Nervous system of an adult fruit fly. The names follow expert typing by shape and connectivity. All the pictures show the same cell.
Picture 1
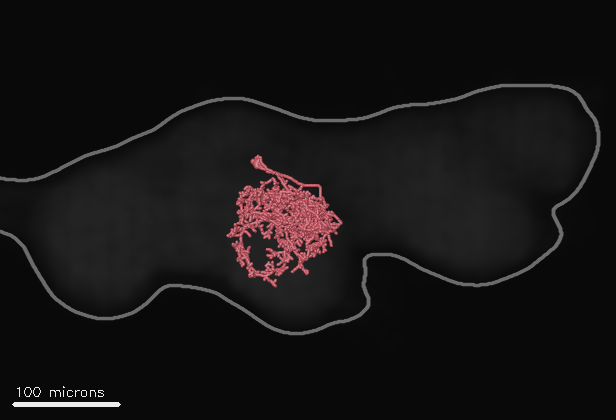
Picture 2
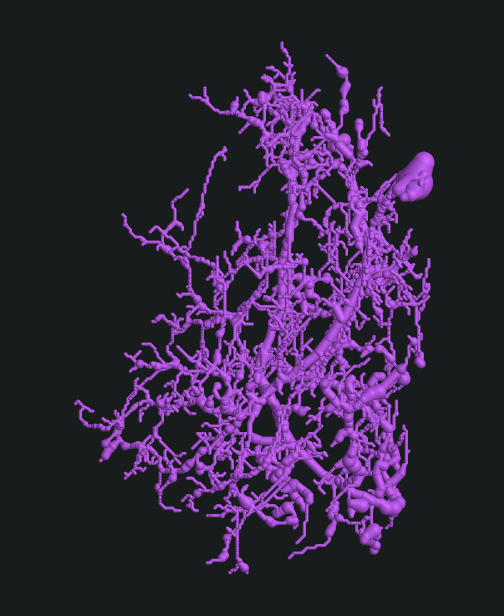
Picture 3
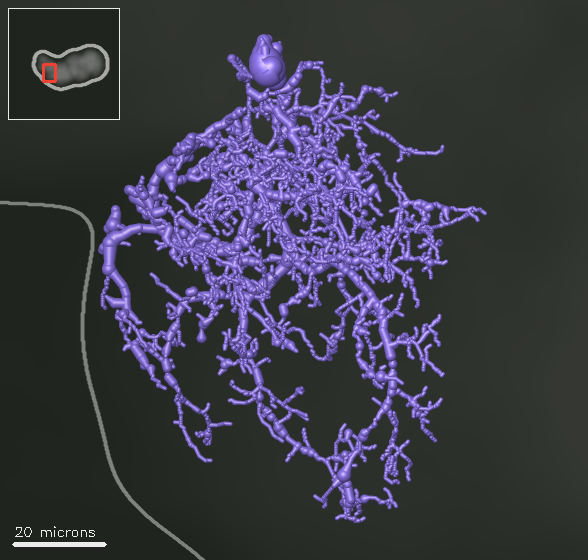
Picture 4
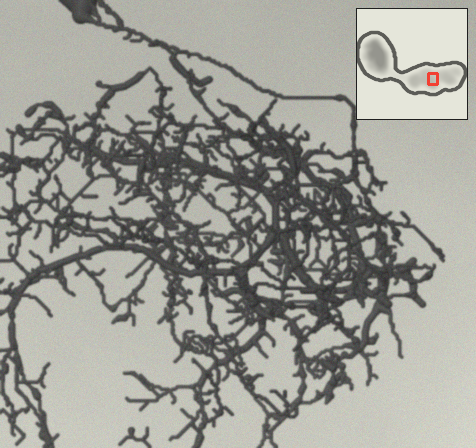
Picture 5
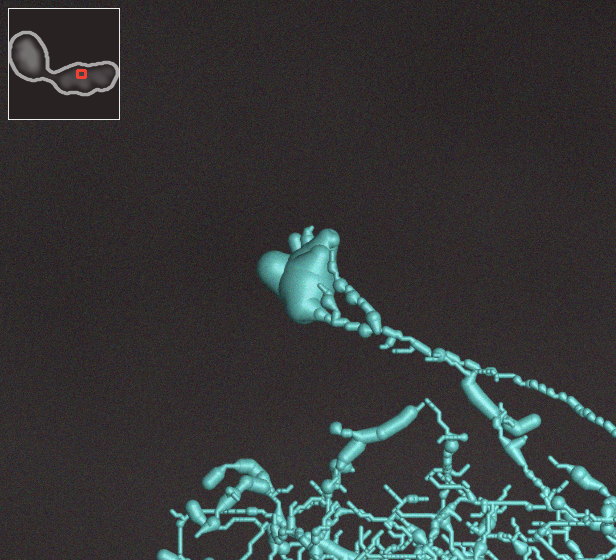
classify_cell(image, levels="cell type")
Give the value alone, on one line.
IN19A016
